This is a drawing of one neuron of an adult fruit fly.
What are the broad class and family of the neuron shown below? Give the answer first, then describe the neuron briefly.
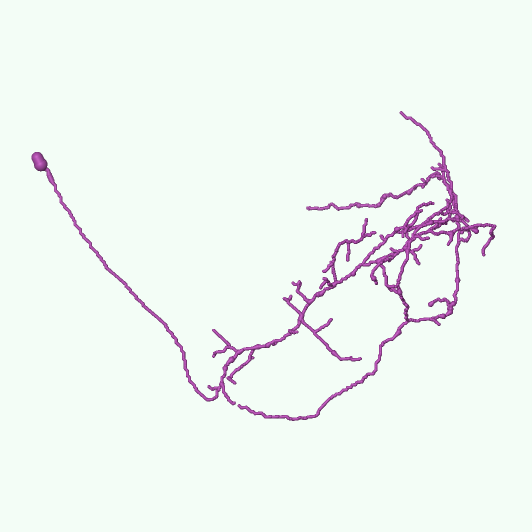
Its broad class is central-brain intrinsic neuron. The family is hemilineage VPNp1_medial. Dozens of branch ends can be seen. In this view it is wider than it is tall.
